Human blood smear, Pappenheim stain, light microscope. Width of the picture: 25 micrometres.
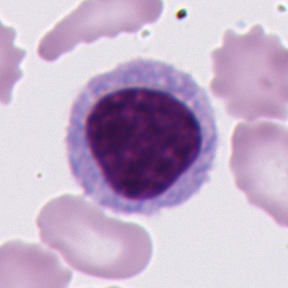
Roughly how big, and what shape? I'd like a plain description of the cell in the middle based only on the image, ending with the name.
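Edge is slightly fuzzy on this one, the outline's round, and it's about 14 micrometres across. The nucleus is about 10 micrometres across and takes up roughly 50% of the cell's area, with a smooth border and no deep indentation or lobes. The cytoplasm has a fine stippled texture, no coarse granules, and I can't see any vacuoles. It's a hairy cell.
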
